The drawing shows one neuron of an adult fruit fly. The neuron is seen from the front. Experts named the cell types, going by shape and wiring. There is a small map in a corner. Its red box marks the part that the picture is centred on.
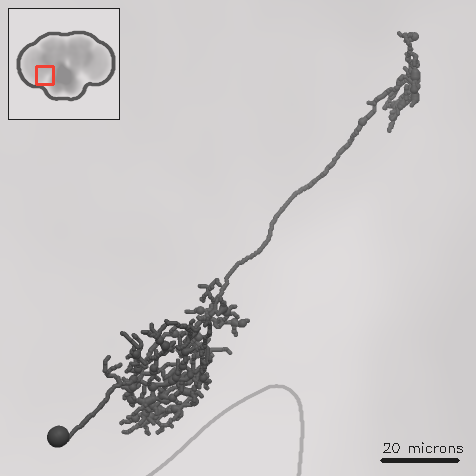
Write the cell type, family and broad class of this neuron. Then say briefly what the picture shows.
Its cell type is Tm16. Its family is Tm. It is an optic-lobe intrinsic neuron. Its cell body lies at the lower left of the picture. By the scale bar it is about 110 microns tall in this view. Dozens of branch ends can be seen.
